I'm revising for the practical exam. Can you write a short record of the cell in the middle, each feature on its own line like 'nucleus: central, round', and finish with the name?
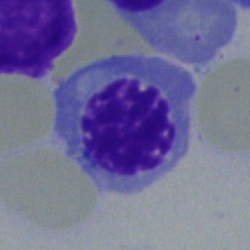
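Nucleoli: none visible
Cytoplasm colour: pale blue-grey
Cytoplasm extent: a rim completely surrounding the nucleus
Outline: no hair-like surface projections
Name: erythroblast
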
